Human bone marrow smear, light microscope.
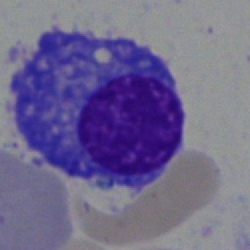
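Plasma cell. The cytoplasm is an intense deep blue, mottled with many small pale spots. It forms a broad zone on the left of the nucleus and only a thin rim on its right. A single distinct, clear, round vacuole lies just above the nucleus.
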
